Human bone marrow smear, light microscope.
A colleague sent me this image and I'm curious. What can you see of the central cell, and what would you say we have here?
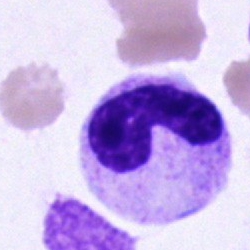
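The nucleus forms one curved band, horseshoe-shaped and not divided into separate lobes, its inner curve opening toward the bottom of the cell. Its chromatin is dense, dark purple and coarsely clumped. Fine lilac granules are scattered through the cytoplasm. The cell shown is a band neutrophil.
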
